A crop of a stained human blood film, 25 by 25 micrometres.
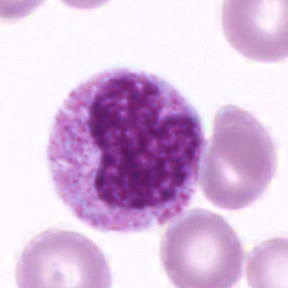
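Band neutrophil, the nucleated cell at the centre of this stained peripheral blood smear. Its outline is round and smooth, and it measures about 14 micrometres across. The chromatin is dark purple and coarsely clumped. Pale cytoplasm forms its widest rim on the left side of the cell, with many small red-pink granules scattered through it.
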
